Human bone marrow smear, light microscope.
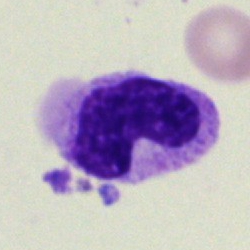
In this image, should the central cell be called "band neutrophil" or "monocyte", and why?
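It's a band neutrophil.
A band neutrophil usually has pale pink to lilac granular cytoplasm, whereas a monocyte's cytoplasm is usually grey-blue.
Look at the cytoplasm here: it's lilac-purple, in a moderate rim around the nucleus, with fine purple granules scattered through it on the right side. Along the left edge of the cell there's a pale pinkish zone with few granules. The nucleus is kidney-shaped, with a deep notch opening downward.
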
